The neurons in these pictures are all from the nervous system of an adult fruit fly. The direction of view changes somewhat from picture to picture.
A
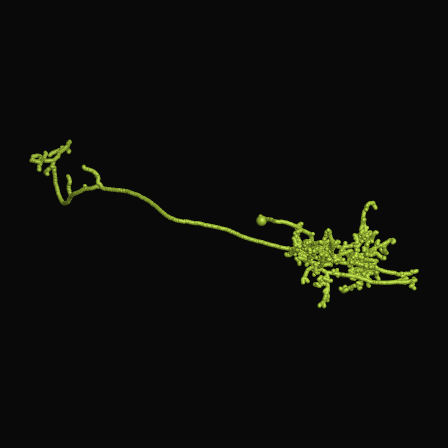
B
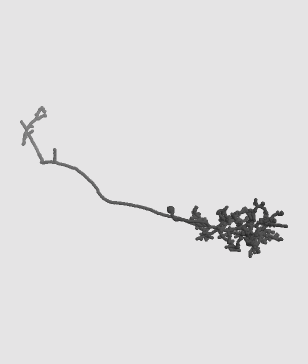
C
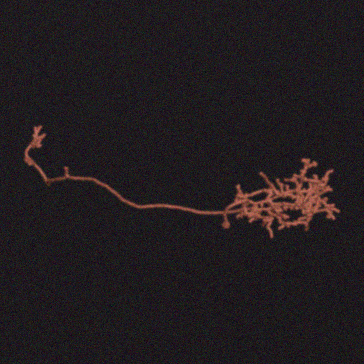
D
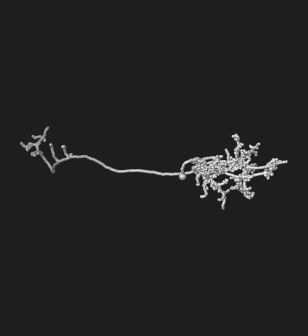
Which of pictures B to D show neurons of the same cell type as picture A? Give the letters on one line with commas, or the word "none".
B, C, D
